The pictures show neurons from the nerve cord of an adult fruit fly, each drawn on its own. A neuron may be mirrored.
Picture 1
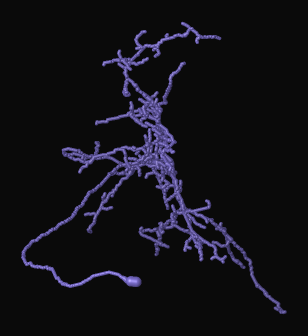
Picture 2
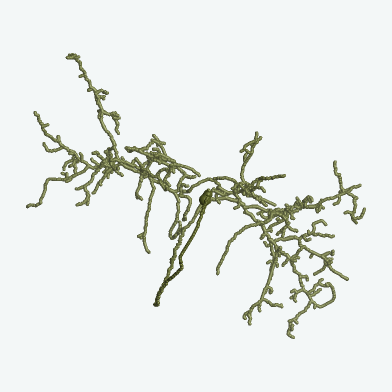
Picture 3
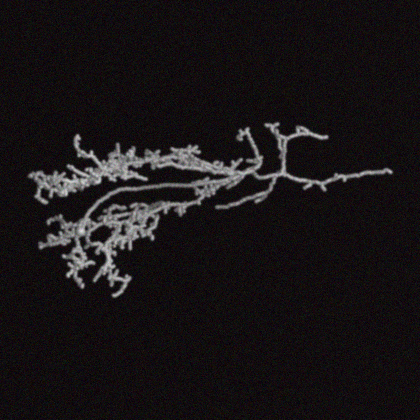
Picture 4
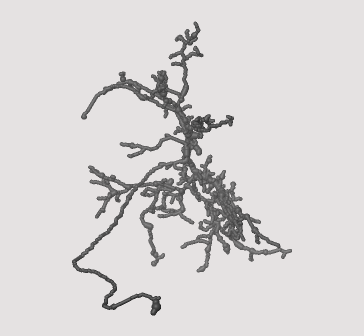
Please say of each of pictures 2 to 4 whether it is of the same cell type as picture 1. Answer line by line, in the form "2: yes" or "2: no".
2: yes
3: no
4: yes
